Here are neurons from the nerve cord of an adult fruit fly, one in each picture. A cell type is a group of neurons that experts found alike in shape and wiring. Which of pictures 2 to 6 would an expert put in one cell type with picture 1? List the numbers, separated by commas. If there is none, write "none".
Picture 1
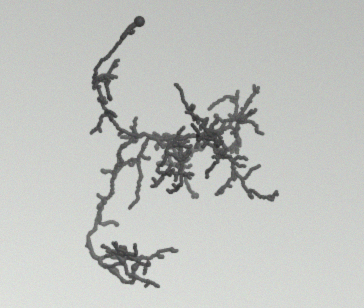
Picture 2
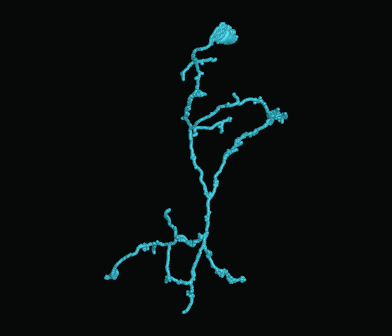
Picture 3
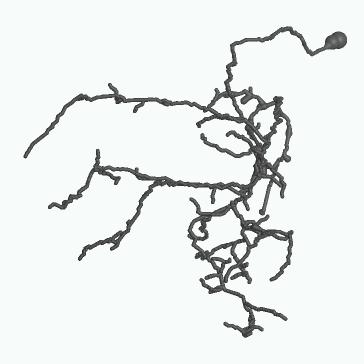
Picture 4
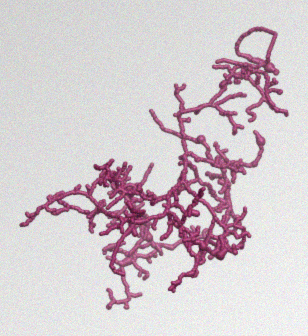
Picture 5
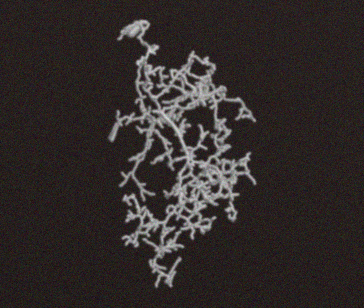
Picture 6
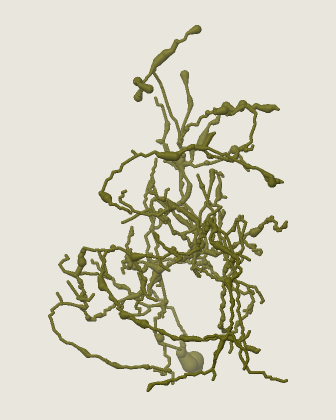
2, 4, 5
